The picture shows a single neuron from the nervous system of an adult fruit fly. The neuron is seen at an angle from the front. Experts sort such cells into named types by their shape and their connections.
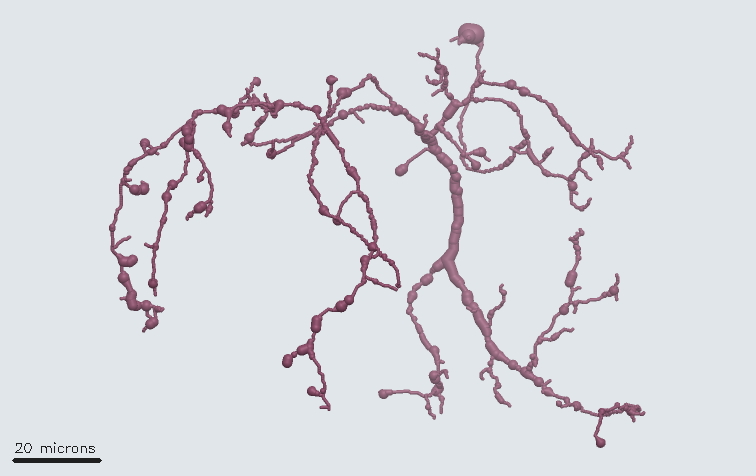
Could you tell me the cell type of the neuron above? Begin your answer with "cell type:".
cell type: IN03A084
